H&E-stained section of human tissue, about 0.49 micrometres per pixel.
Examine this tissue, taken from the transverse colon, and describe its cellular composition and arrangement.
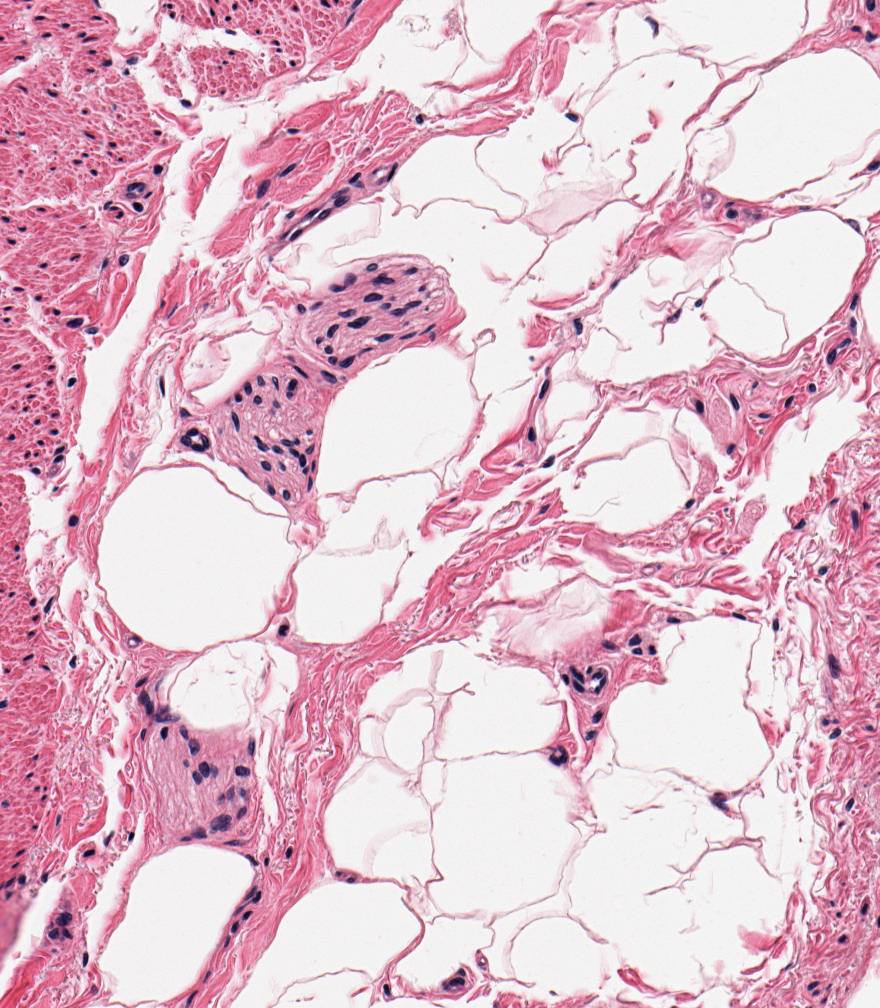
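Most of the centre and right is taken up by fat cells. Along the left edge I see densely eosinophilic smooth muscle bundles with scattered dark nuclei. Among the fat cells, in the upper centre-left and lower left, there are small pale pink fibrillar bundles holding wavy, elongated dark nuclei. In those collagen bands the nuclei are sparse, and mostly elongated.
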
